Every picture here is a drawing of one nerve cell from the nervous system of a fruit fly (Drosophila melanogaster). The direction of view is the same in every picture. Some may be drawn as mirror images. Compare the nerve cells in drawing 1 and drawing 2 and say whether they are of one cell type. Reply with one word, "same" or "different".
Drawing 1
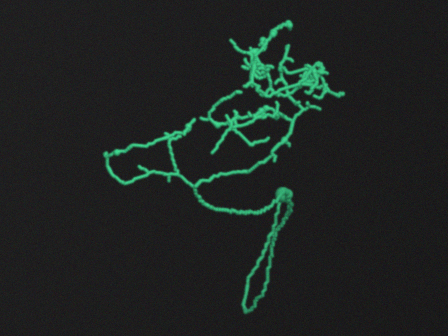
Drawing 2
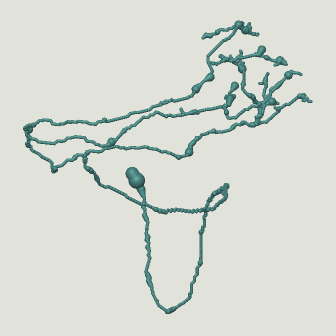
same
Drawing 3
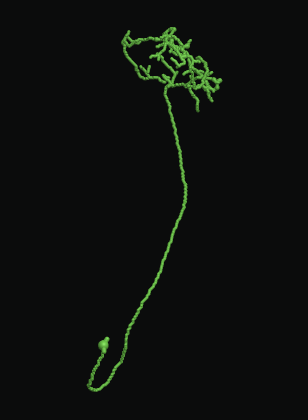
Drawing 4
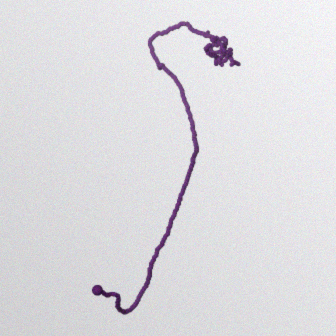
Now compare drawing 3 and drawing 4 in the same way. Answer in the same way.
different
